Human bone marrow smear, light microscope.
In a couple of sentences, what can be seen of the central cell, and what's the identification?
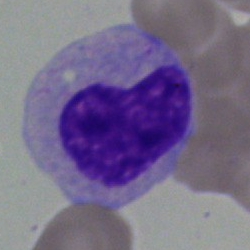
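Checking the nucleus: a notch in its upper edge makes it heart-like, and it sits toward the right of the cell. Fine pinkish granules are faintly scattered through the cytoplasm, with one small clear vacuole at upper left. This cell is a metamyelocyte.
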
